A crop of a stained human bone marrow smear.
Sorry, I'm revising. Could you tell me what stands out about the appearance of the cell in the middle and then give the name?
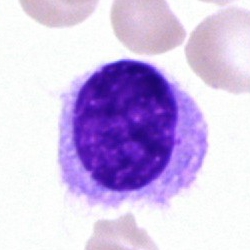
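Nucleus: fills most of the cell, leaving a moderate cytoplasmic rim. Cytoplasm: pale lilac-blue. Chromatin: dark purple and coarsely clumped, with paler patches between the clumps. Outline: ragged, with small fuzzy projections along its edge. This cell is a hairy cell.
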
